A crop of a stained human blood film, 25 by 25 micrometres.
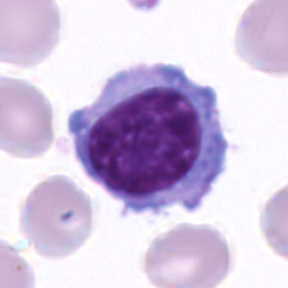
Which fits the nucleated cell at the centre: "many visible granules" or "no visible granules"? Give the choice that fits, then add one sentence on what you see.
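No visible granules. The cytoplasm shows no distinct granules.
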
